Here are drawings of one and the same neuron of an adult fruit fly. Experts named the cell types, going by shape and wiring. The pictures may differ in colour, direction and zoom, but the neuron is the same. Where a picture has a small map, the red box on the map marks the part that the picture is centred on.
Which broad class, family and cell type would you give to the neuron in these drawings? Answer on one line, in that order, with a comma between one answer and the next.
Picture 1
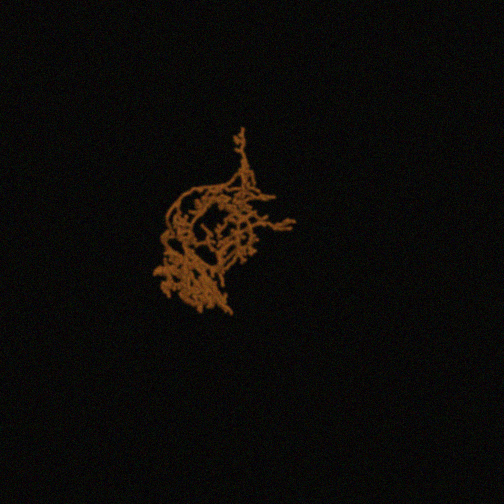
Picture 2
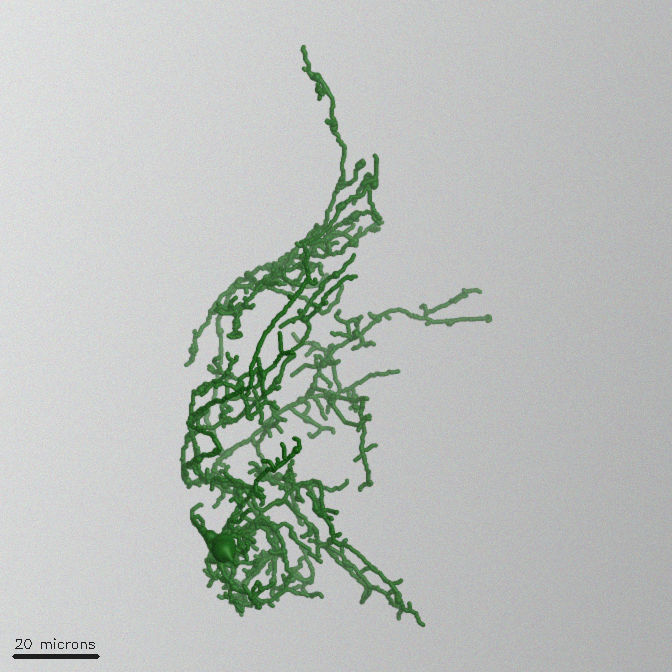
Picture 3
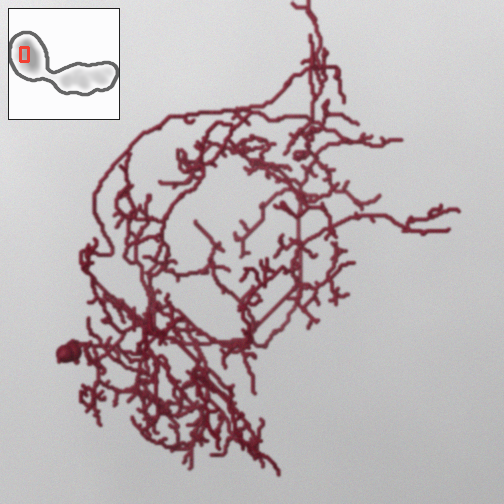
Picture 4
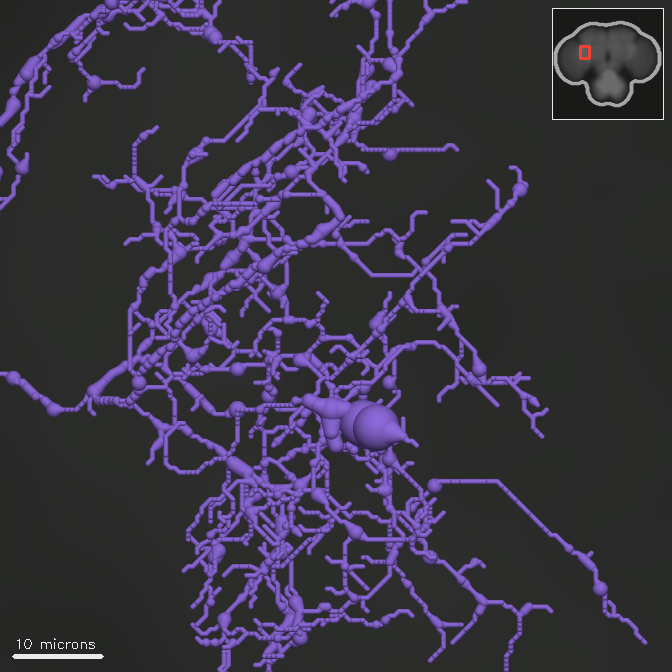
central-brain intrinsic neuron, hemilineage VLPa1_lateral, AVLP305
